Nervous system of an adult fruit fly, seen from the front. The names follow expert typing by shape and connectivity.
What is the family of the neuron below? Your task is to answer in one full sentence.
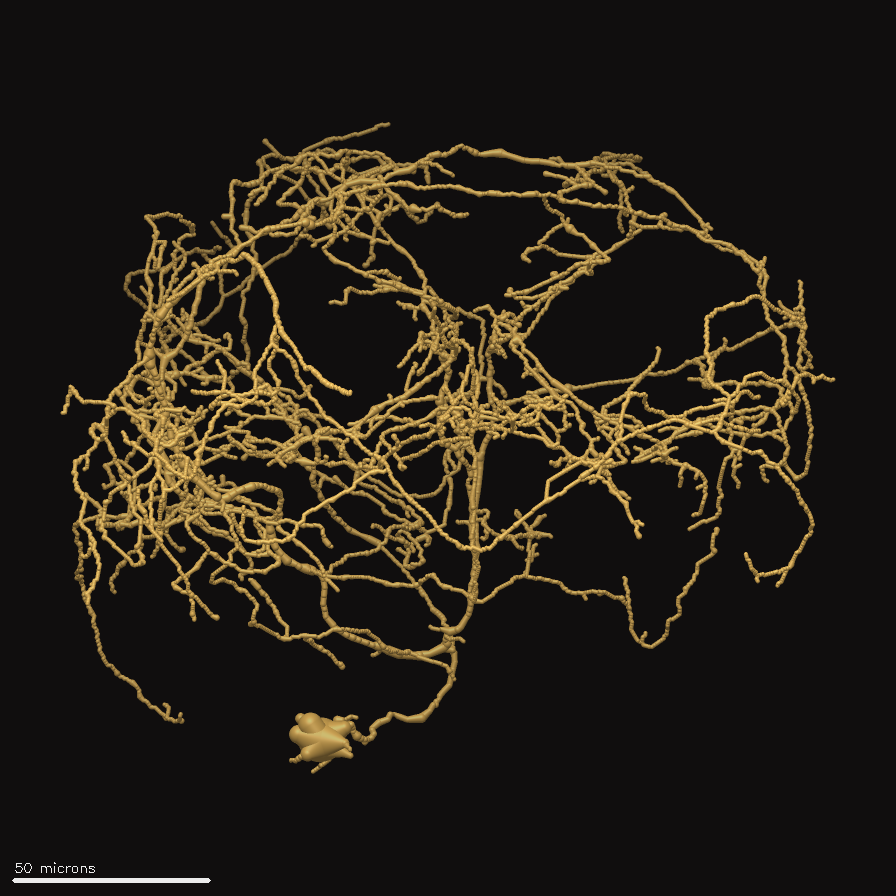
By its family, the neuron is hemilineage 27X.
